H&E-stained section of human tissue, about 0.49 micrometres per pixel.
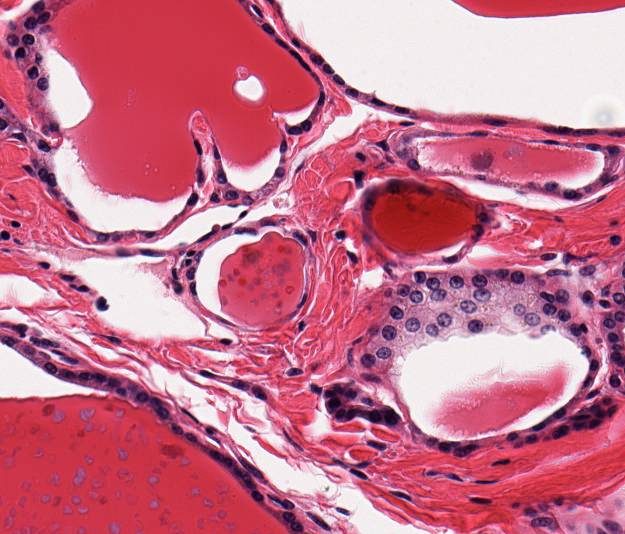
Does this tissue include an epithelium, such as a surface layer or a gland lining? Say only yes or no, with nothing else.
Yes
